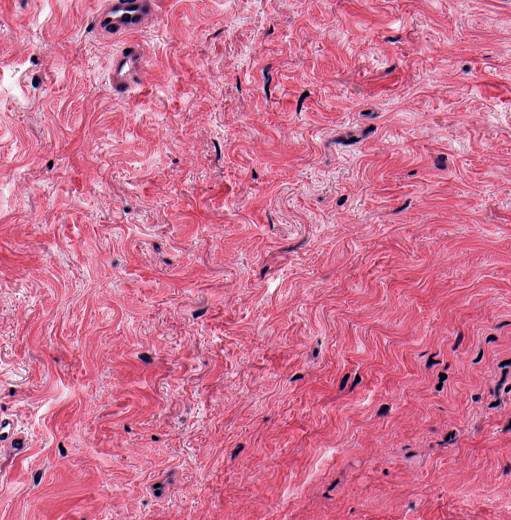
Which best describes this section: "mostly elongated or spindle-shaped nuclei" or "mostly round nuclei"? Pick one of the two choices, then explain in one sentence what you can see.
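Mostly elongated or spindle-shaped nuclei. Most nuclei are small, dark and thin, elongated or wavy like those of fibroblasts.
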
